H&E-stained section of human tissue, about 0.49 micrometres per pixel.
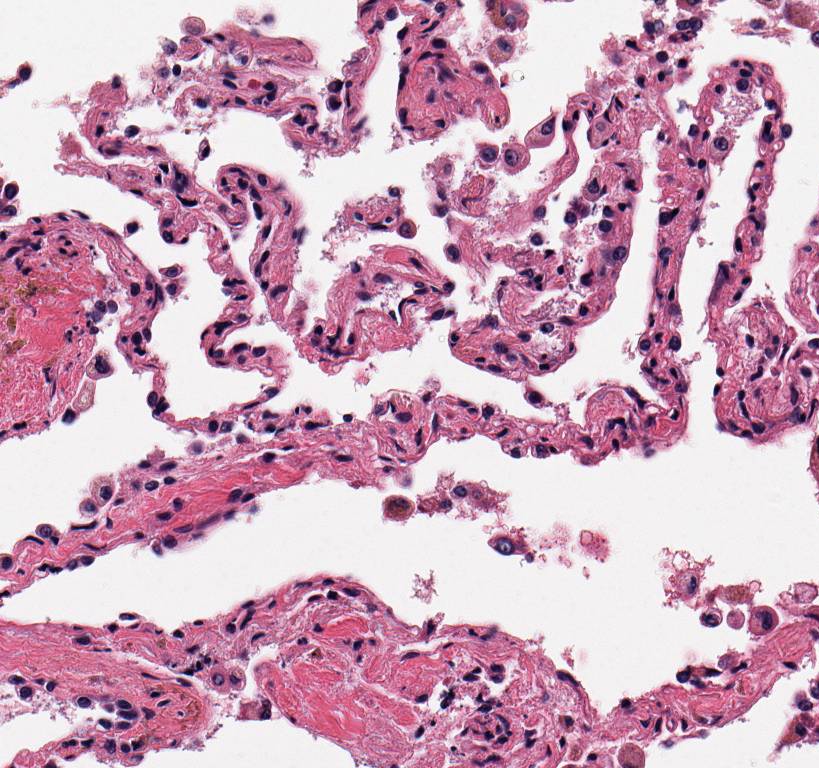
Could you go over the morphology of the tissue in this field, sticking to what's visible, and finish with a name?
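Thin folded, branching septa cross the field, separating wide open spaces. These spaces are mostly clear white, holding scattered loose cells and pale pink wisps. Rounded cells with ample cytoplasm, some with brown granules, lie free there, mostly lower centre and lower right. This is lung.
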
